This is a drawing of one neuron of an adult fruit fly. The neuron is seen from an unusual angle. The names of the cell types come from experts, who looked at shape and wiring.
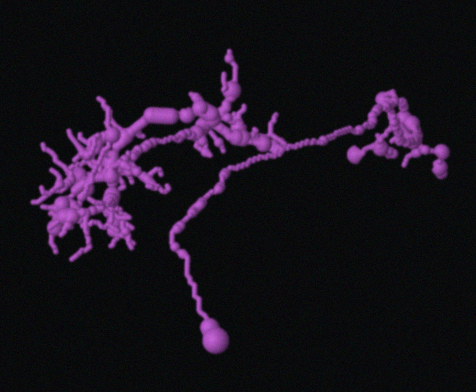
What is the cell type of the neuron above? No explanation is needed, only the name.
LLPC1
